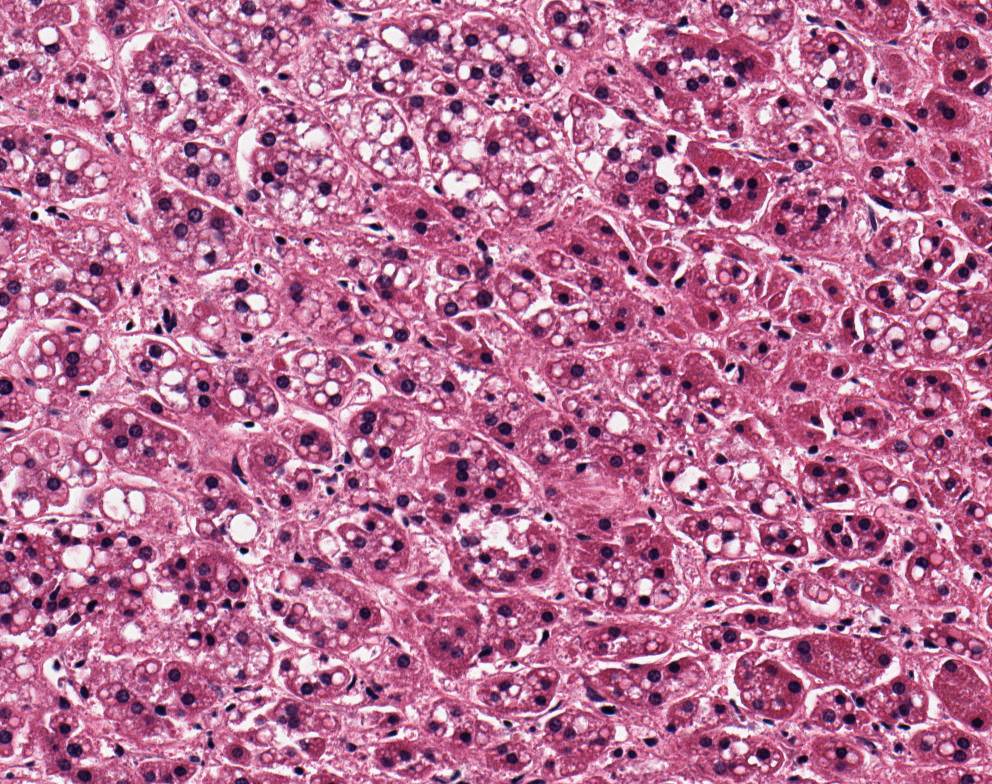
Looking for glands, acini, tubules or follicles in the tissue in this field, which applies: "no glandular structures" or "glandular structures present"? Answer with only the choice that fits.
No glandular structures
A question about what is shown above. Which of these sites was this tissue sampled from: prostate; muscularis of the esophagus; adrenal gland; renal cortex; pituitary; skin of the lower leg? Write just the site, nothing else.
adrenal gland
